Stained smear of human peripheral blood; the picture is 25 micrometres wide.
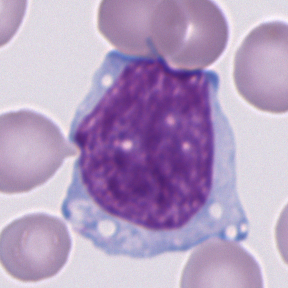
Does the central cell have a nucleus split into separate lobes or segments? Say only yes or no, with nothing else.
No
